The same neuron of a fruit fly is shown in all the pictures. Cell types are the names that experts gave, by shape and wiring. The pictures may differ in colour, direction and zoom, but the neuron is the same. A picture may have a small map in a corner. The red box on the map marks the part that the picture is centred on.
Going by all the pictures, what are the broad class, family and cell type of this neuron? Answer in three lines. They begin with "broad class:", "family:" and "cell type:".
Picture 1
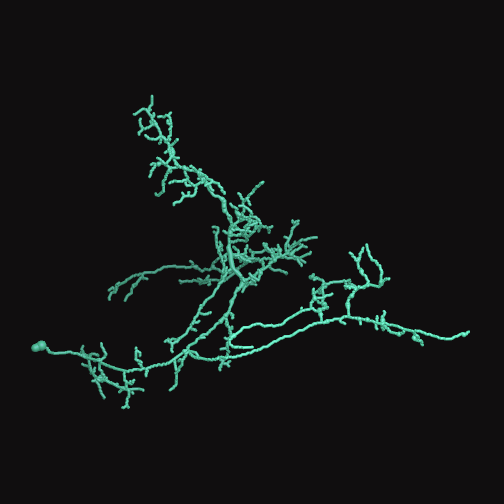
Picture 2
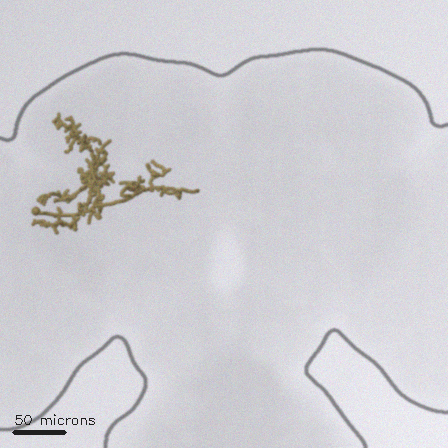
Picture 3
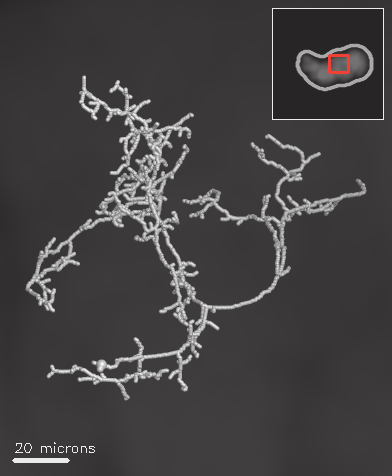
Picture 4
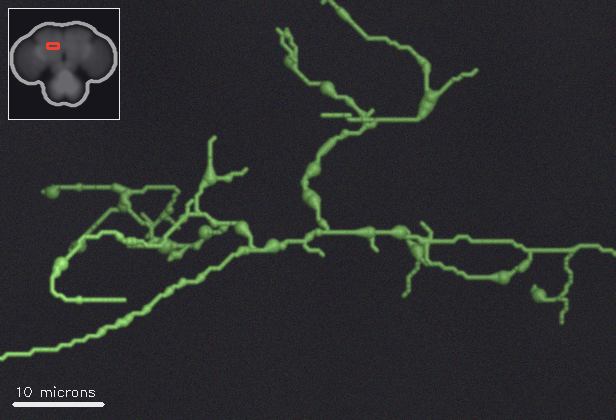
broad class: central-brain intrinsic neuron
family: hemilineage VLPl2_medial
cell type: AVLP186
